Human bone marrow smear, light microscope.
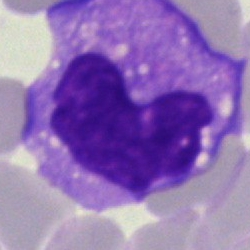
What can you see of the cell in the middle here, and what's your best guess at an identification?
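The nucleus seems deeply indented from its upper edge, which gives it a folded, heart-like shape. Its chromatin stains dark purple, mottled and fairly condensed. I count many small clear vacuoles scattered through the cytoplasm, which shows only a faint fine dusting and no coarse dark granules. So this is a monocyte.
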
